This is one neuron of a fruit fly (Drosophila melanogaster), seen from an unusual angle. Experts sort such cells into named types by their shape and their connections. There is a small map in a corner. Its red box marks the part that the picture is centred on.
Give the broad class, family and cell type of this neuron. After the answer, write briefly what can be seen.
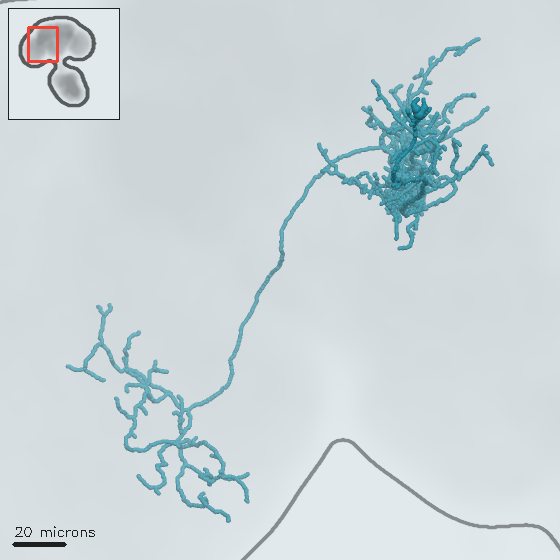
It is a visual centrifugal neuron. Its family is LPT. Its cell type is LPT110. Its cell body lies at the upper right of the picture. From top to bottom in the picture it spans about 190 microns. The picture shows dozens of branch ends.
